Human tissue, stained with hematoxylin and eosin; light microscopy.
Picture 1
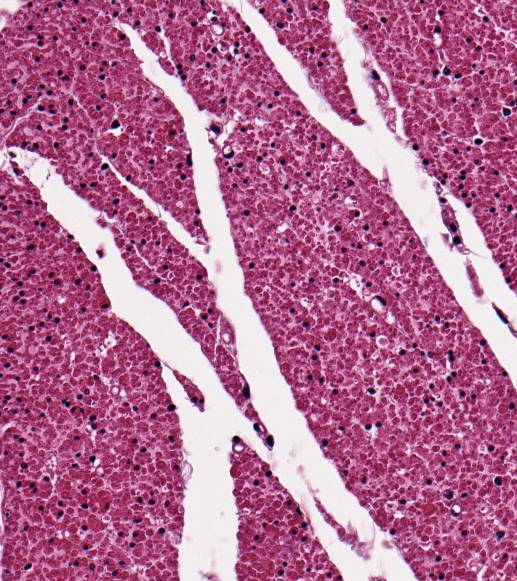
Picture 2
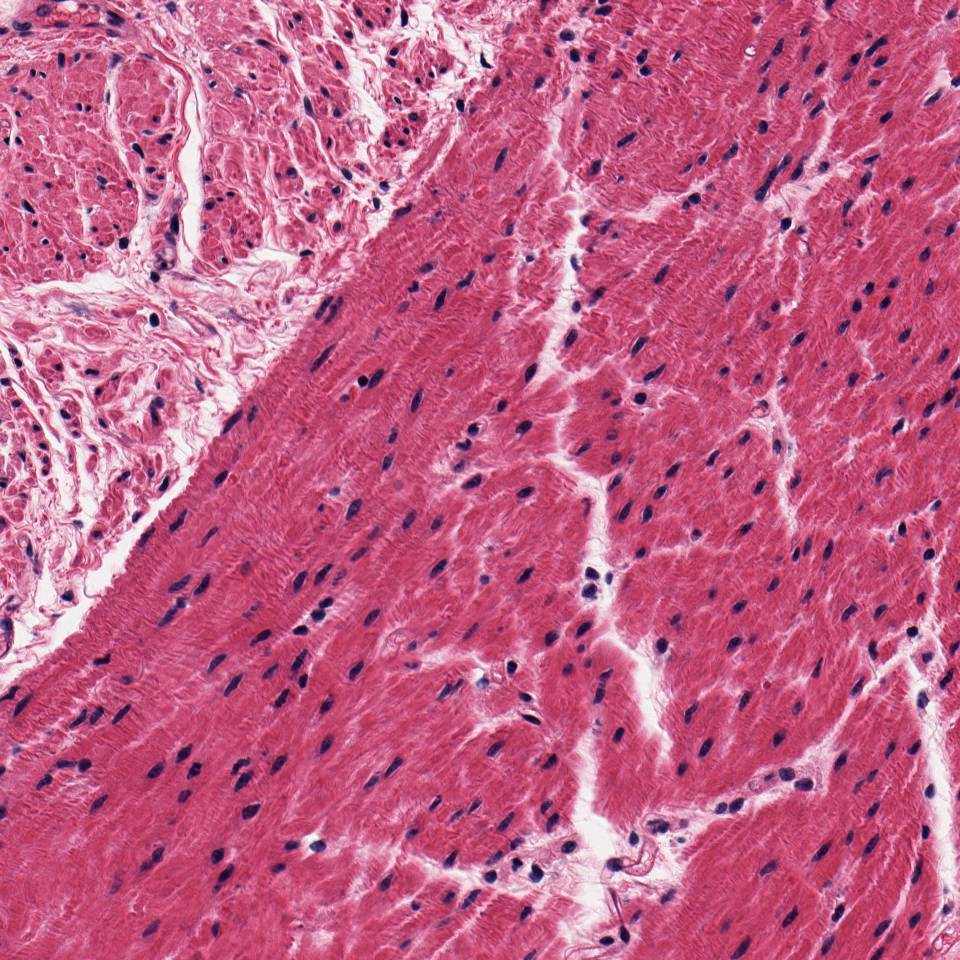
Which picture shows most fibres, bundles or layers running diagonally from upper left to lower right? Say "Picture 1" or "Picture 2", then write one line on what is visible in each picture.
Picture 1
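In picture 1: The white clefts run diagonally from the upper left toward the lower right of the field.
In picture 2: A broad band of closely packed muscle fibres runs diagonally from the lower left towards the upper right across most of the field.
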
